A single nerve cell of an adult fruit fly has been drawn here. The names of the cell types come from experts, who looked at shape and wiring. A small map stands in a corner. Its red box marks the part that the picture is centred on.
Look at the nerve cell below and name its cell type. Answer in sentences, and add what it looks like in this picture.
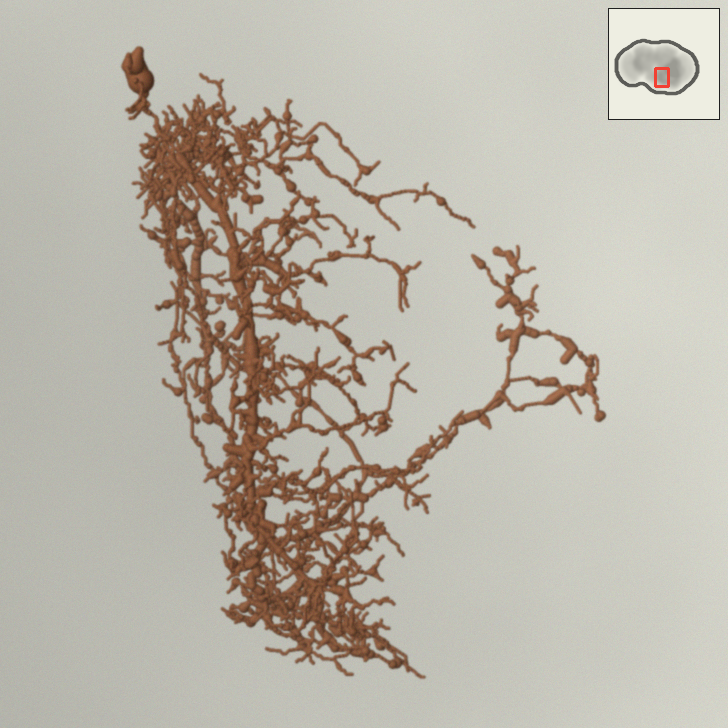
The cell type is IN17A025. It is a nerve-cord intrinsic neuron. Its cell body lies at the upper left of the picture. The picture shows more than a hundred branch ends.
